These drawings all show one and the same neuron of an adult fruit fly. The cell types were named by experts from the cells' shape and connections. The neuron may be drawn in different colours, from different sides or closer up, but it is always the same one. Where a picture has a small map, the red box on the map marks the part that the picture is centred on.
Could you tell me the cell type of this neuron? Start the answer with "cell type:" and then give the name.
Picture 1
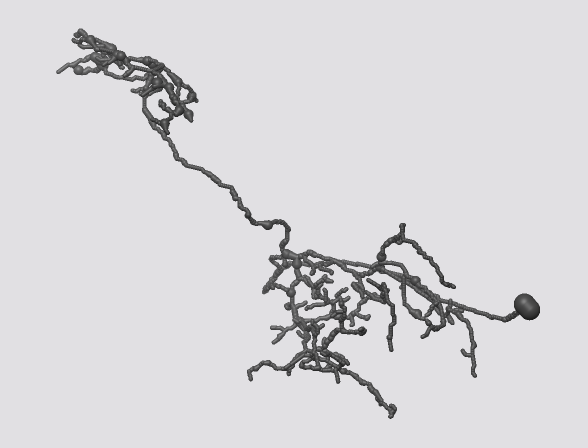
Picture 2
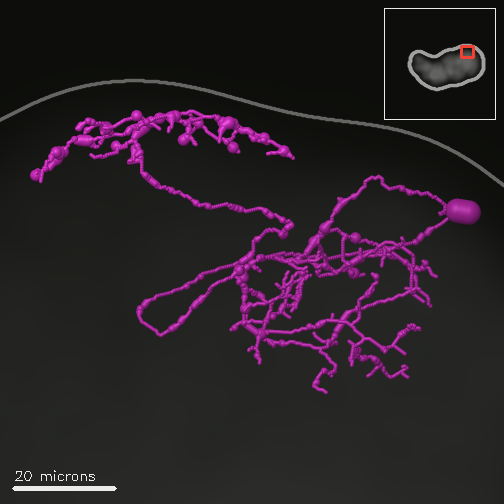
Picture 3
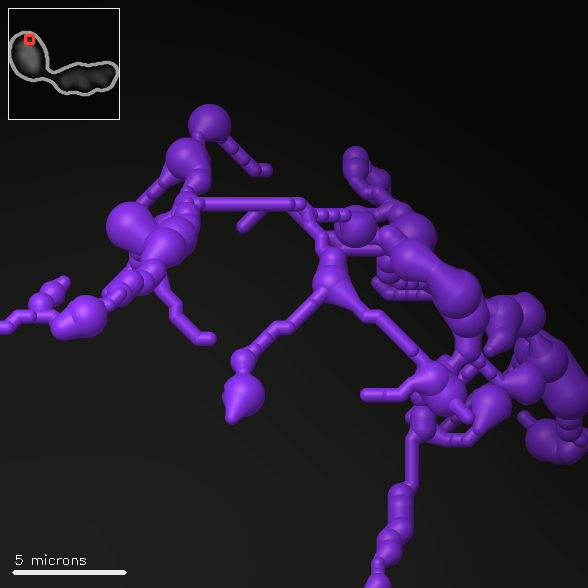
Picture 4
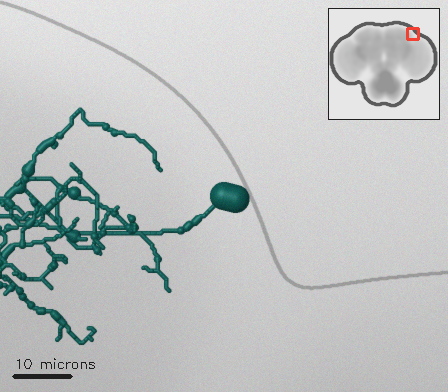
cell type: CB2976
